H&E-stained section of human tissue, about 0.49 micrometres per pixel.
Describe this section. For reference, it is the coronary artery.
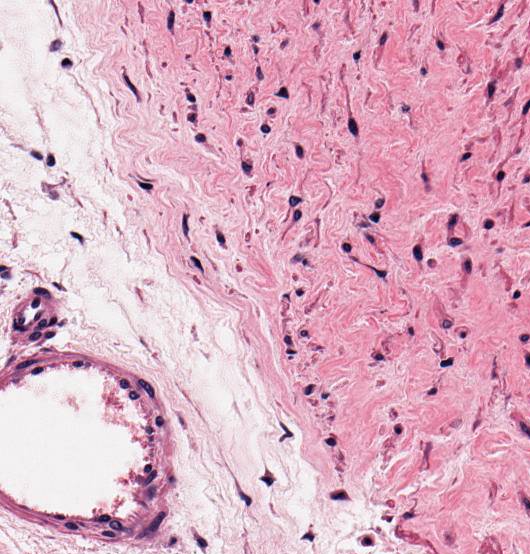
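Notice the pink collagenous stroma across the right and upper part, with a paler, looser zone running down the left side. Fibroblast nuclei, spindle-shaped and stellate, lie singly and fairly evenly through the pink stroma. That left zone is loose and wispy, with few nuclei and much clear space between its fibres. No fat cells are present.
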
